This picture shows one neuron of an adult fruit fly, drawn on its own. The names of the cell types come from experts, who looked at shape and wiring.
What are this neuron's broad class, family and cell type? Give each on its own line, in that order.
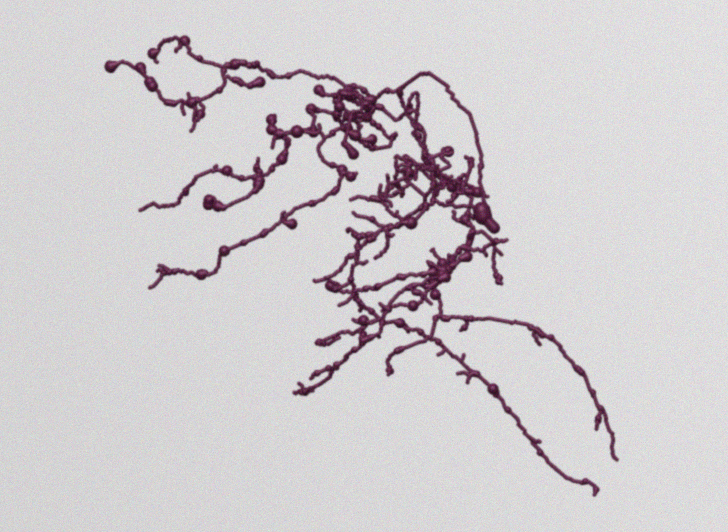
central-brain intrinsic neuron
hemilineage SLPad1_anterior
SLP153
